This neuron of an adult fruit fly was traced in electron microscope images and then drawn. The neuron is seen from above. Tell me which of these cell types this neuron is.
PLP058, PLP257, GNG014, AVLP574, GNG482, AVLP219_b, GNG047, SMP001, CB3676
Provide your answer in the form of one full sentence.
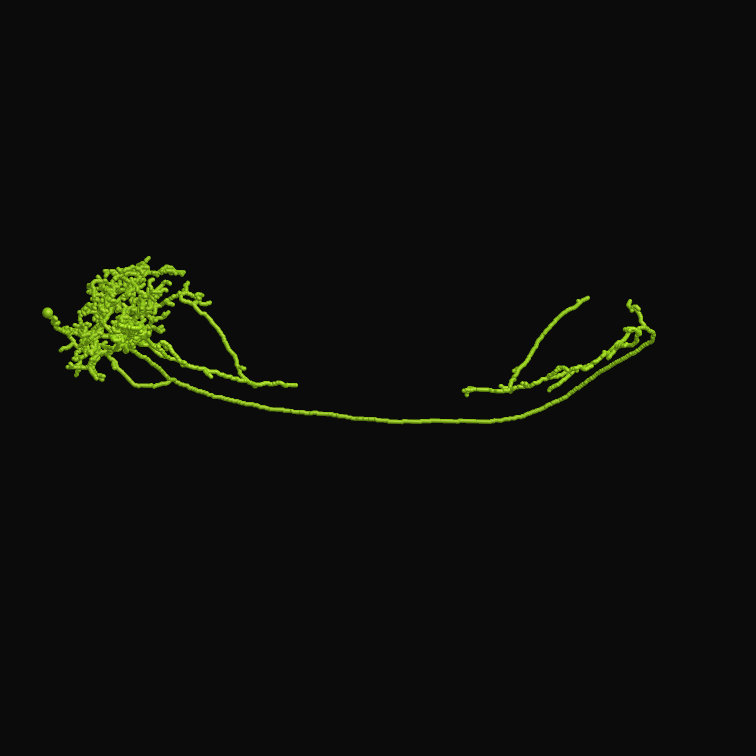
The cell type for the neuron is AVLP219_b.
